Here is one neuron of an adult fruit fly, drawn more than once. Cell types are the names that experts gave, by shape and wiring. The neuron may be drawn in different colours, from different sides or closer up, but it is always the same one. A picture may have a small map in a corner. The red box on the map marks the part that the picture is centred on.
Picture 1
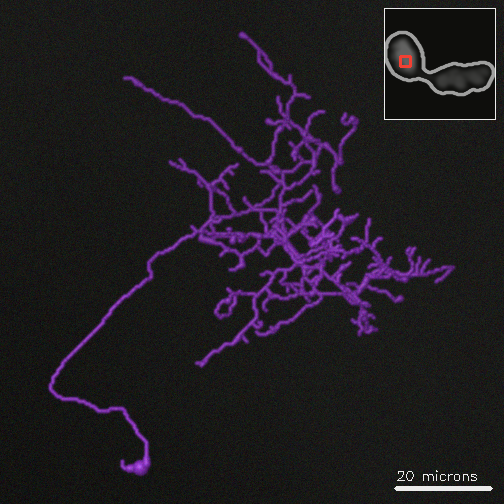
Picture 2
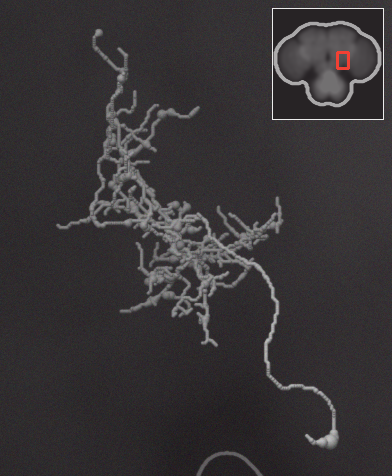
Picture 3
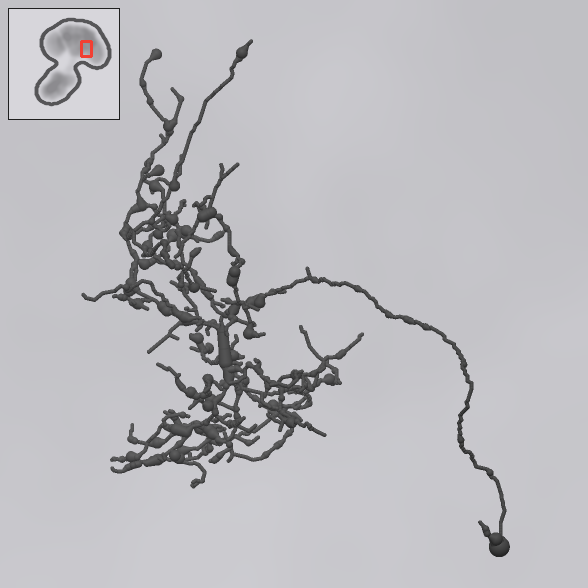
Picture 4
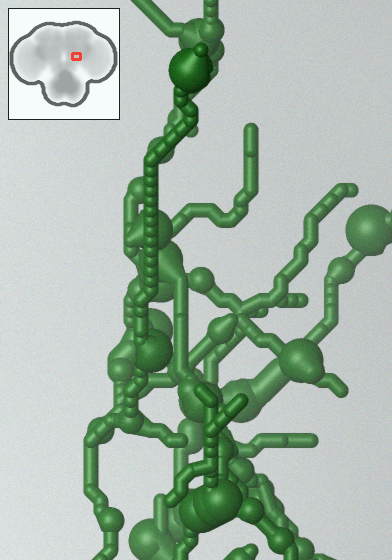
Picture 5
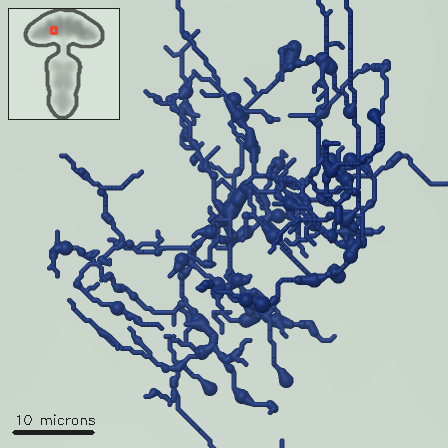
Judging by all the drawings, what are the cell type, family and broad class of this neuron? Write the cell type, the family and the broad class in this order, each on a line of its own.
WED056
hemilineage WEDa1
central-brain intrinsic neuron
